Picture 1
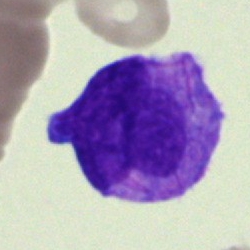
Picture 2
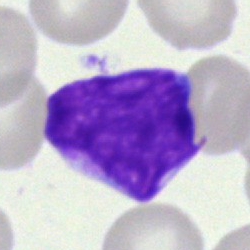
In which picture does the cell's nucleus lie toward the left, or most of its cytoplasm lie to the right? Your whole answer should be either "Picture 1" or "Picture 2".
Picture 1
